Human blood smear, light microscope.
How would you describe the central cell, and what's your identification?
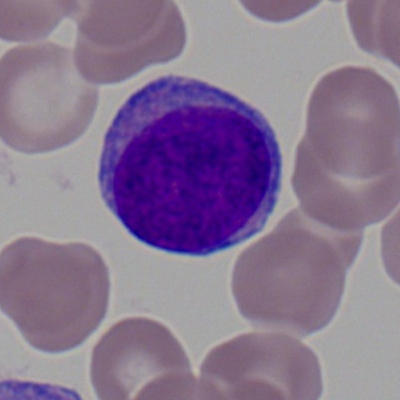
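The central cell has a round, smooth outline. Its nucleus occupies most of the cell, so the cytoplasm forms only a thin rim, broadest at the upper left. No granules are present in the cytoplasm. This cell is a myeloblast.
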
